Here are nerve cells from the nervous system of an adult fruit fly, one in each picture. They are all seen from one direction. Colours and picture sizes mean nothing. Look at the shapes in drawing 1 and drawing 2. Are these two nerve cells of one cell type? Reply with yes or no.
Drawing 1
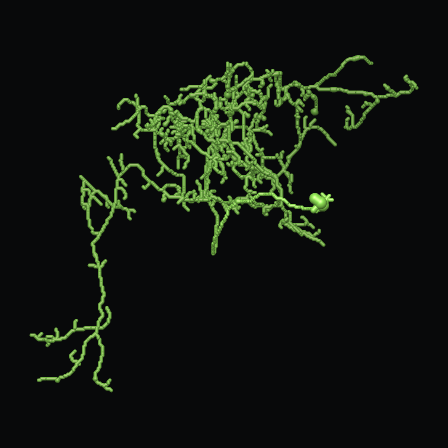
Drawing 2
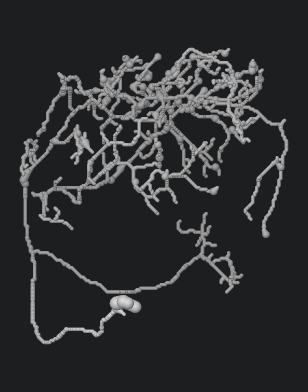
yes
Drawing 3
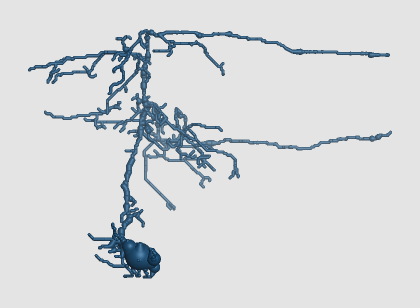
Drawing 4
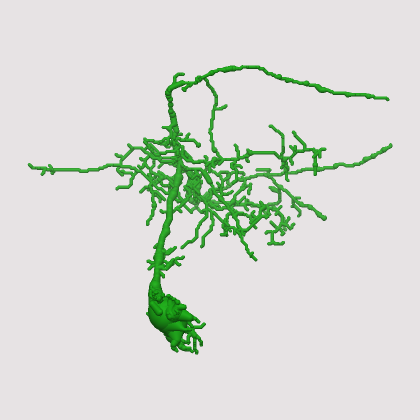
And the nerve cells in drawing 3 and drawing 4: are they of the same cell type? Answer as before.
yes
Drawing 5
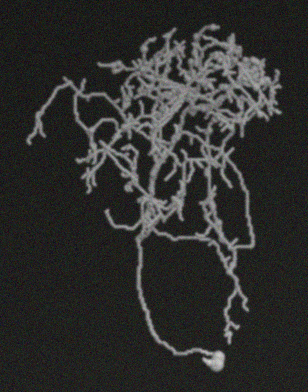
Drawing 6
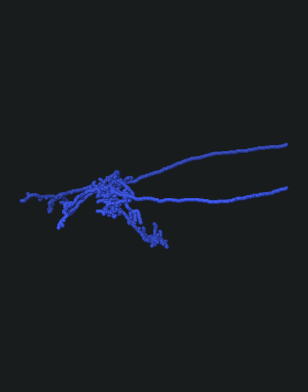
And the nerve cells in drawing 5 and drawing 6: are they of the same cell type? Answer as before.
no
